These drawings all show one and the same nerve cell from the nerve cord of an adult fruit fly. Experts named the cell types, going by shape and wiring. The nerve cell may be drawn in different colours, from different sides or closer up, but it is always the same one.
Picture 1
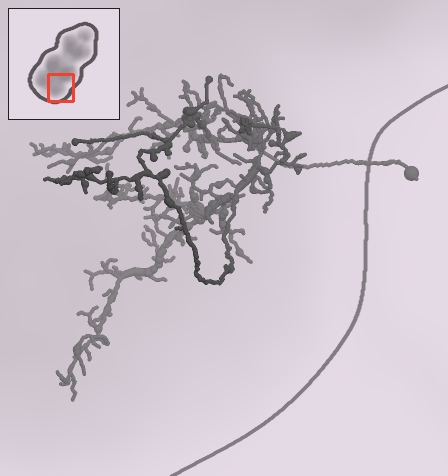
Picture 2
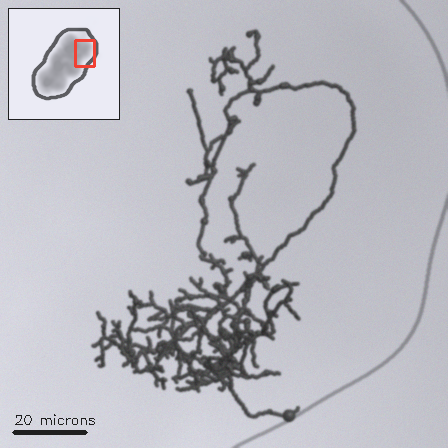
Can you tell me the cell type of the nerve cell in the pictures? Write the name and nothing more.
IN03A080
